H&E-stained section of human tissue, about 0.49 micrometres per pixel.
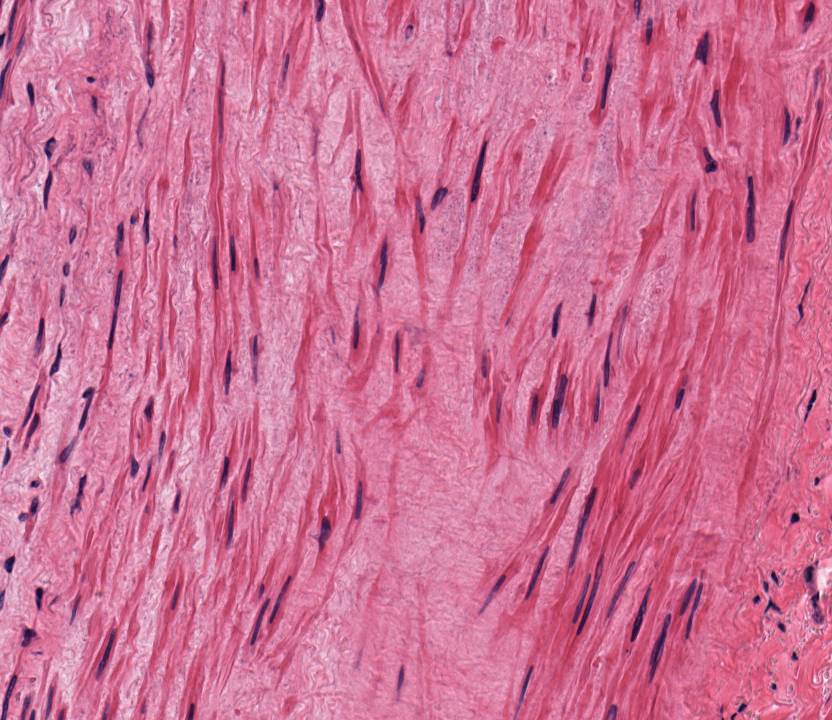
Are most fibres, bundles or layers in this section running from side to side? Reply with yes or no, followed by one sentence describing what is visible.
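No. Long bundles of smooth muscle cells run mostly from top to bottom across the field, slanting on a diagonal.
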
